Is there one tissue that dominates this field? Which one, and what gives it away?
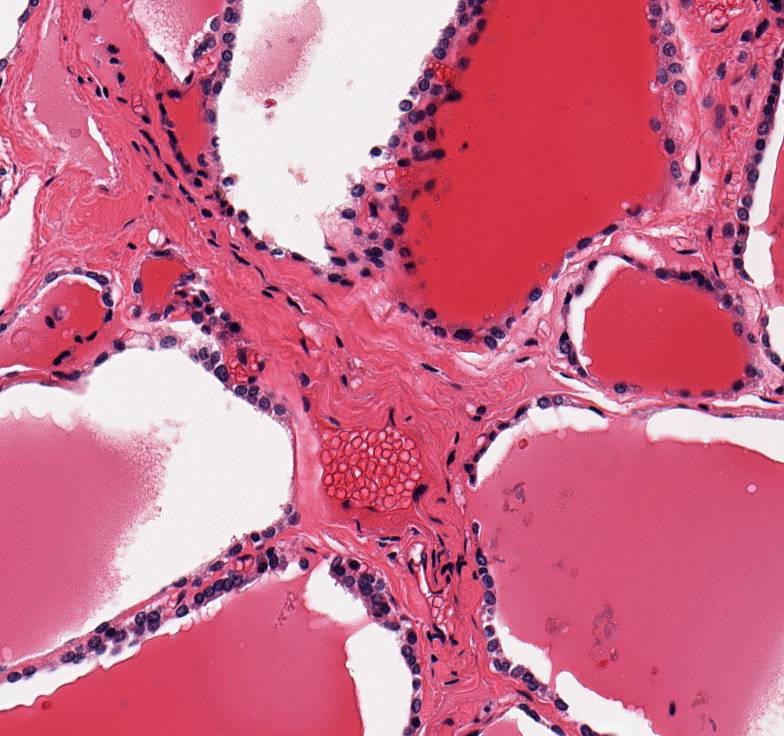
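The structure here is the thyroid follicle. Large closed follicles, separated by thin partitions, contain homogeneous, deeply eosinophilic colloid and are lined by a single layer of flattened to low cuboidal cells.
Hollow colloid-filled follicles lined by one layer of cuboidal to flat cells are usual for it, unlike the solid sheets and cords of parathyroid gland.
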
